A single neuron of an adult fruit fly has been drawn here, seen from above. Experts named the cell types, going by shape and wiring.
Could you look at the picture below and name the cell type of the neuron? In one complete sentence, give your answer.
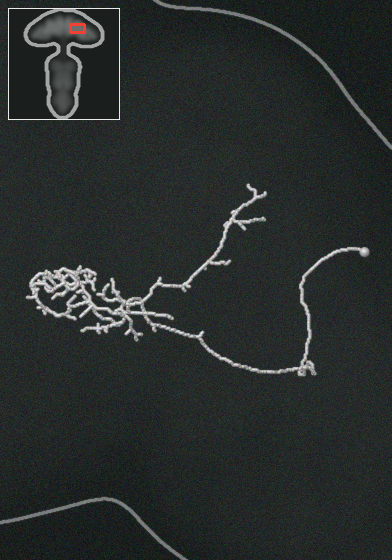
Cell type CB1178 is what this neuron is.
